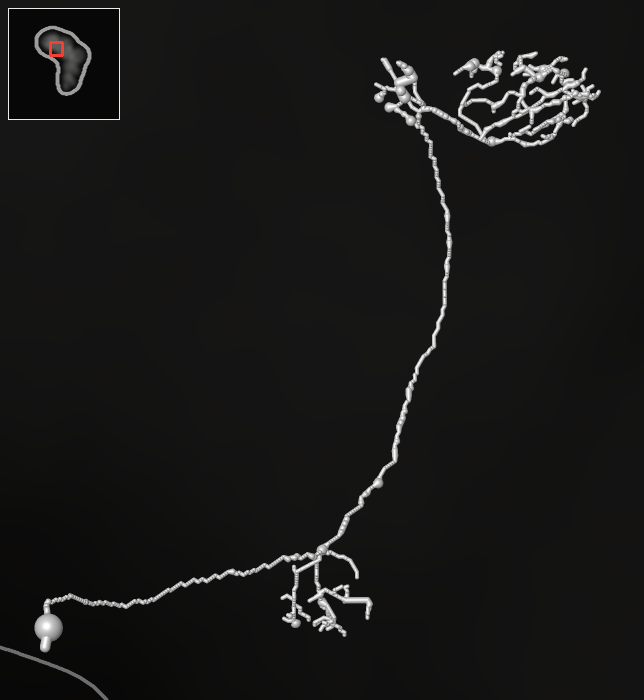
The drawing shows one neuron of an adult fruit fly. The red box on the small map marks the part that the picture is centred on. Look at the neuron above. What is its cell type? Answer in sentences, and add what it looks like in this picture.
Its cell type is PFNm_a. It is a central-brain intrinsic neuron. The cell body is at the lower left of the picture. The picture shows dozens of branch ends.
